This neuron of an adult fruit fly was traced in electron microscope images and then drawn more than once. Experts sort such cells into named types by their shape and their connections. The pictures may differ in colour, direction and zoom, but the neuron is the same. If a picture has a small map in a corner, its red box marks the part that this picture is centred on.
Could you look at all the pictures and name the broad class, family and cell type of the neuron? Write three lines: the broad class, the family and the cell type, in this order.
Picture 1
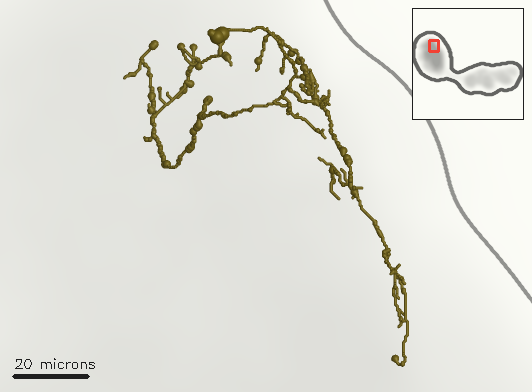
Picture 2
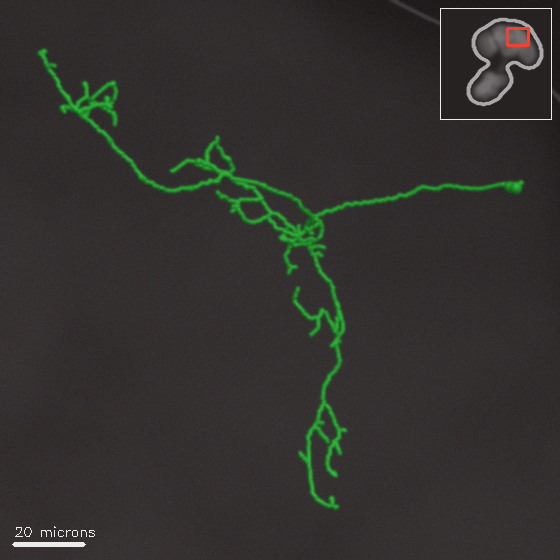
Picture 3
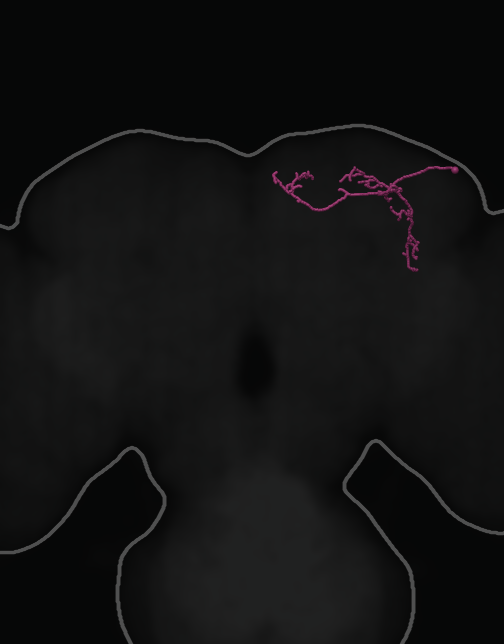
central-brain intrinsic neuron
hemilineage SLPpl1
SMP232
